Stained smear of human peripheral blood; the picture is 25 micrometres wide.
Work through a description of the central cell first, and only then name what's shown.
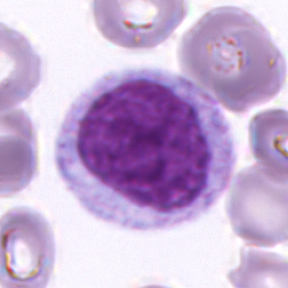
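Cell about 15 micrometres across. Nucleus a single rounded oval, no lobes or deep indentation, filling about 60% of the cell's area. Chromatin coarse and mottled dark purple, with patches of lighter and darker staining. Cytoplasm a pale lavender-blue rim, narrowest along the top of the nucleus. Only fine, faint speckling in the cytoplasm; no coarse coloured granules. Identification: myelocyte.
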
